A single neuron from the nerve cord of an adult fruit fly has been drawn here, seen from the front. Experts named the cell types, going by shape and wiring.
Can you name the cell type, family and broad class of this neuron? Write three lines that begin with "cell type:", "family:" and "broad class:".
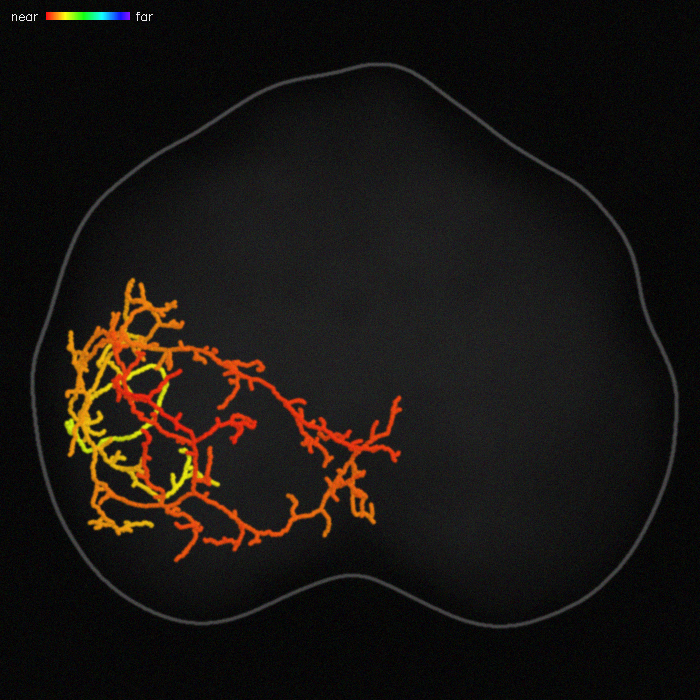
cell type: IN03A051
family: hemilineage 03A
broad class: nerve-cord intrinsic neuron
